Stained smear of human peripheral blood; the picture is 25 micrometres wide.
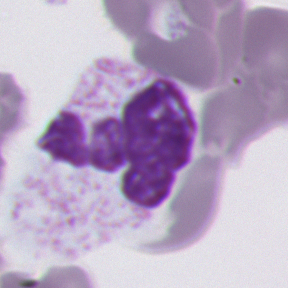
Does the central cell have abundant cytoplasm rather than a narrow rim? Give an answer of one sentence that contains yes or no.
Yes, abundant cytoplasm encircles the nucleus of the cell.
